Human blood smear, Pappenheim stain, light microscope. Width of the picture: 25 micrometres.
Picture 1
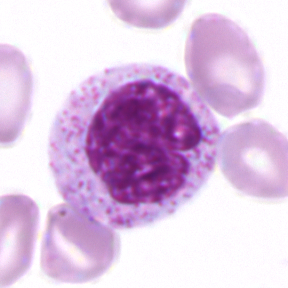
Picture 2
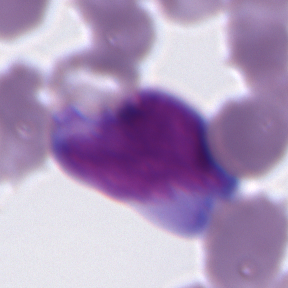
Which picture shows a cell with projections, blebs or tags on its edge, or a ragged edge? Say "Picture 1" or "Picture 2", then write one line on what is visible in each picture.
Picture 2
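What picture 1 shows: The cell outline is round and smooth.
What picture 2 shows: Fine ragged hair-like projections stick out from the upper-left edge of the cell.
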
